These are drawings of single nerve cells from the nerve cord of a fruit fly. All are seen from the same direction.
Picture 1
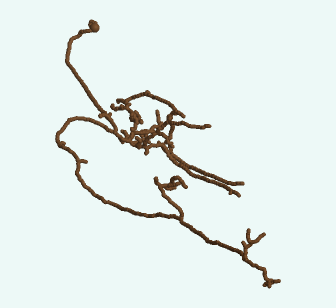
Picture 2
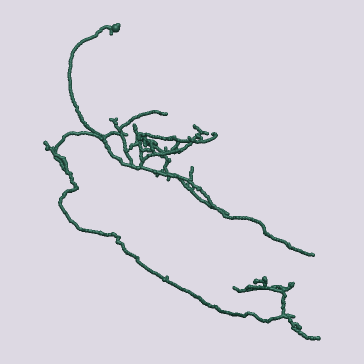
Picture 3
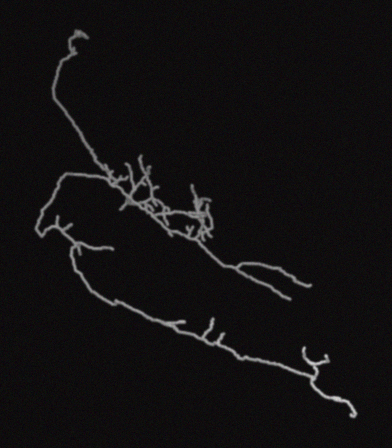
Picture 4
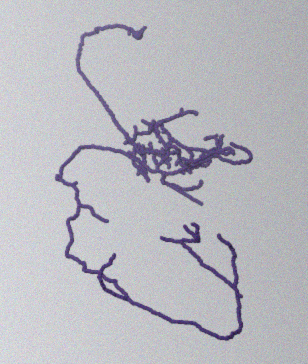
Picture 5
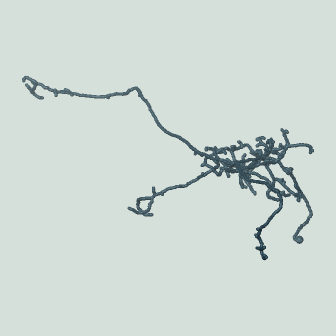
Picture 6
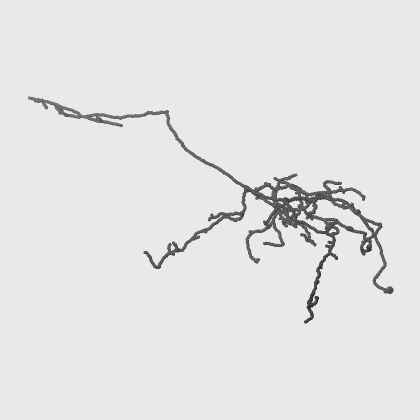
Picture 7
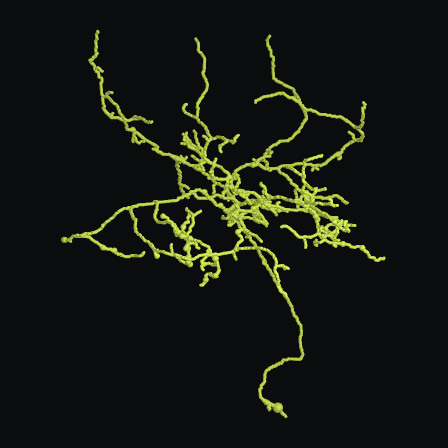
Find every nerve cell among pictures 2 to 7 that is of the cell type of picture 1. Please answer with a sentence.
Picture 2, picture 3 and picture 4 are of the same cell type.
